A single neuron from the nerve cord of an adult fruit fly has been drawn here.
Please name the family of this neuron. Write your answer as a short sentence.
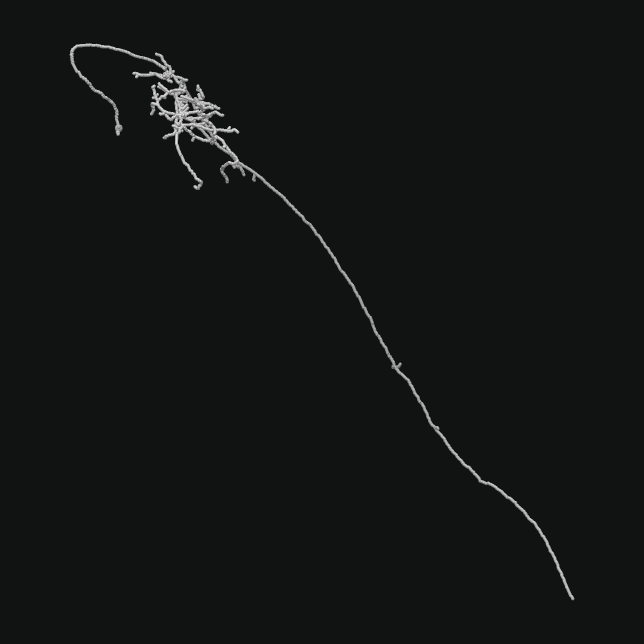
The family is hemilineage 19B.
